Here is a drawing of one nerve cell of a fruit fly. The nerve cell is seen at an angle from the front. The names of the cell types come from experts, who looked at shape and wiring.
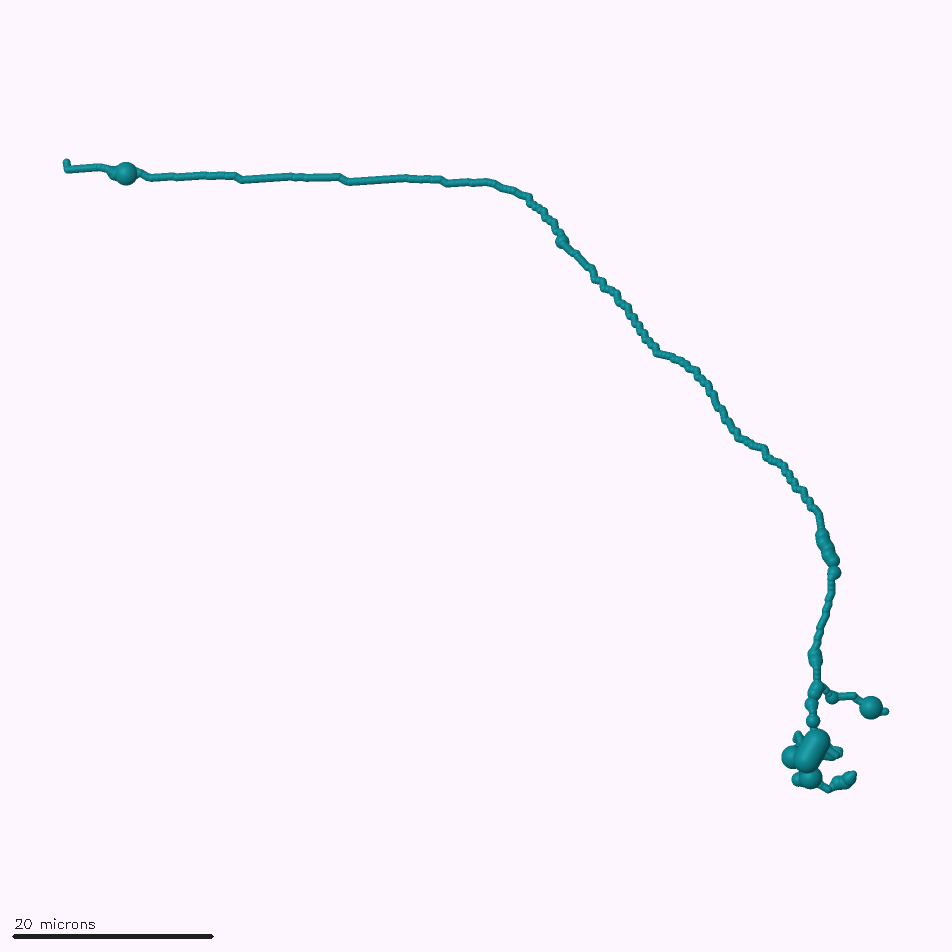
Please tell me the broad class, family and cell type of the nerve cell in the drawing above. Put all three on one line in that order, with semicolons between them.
sensory neuron entering the brain; class olfactory; ORN_DA4l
